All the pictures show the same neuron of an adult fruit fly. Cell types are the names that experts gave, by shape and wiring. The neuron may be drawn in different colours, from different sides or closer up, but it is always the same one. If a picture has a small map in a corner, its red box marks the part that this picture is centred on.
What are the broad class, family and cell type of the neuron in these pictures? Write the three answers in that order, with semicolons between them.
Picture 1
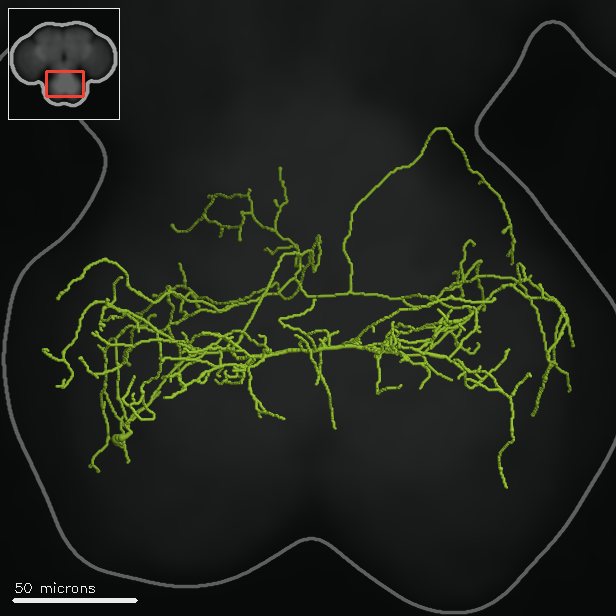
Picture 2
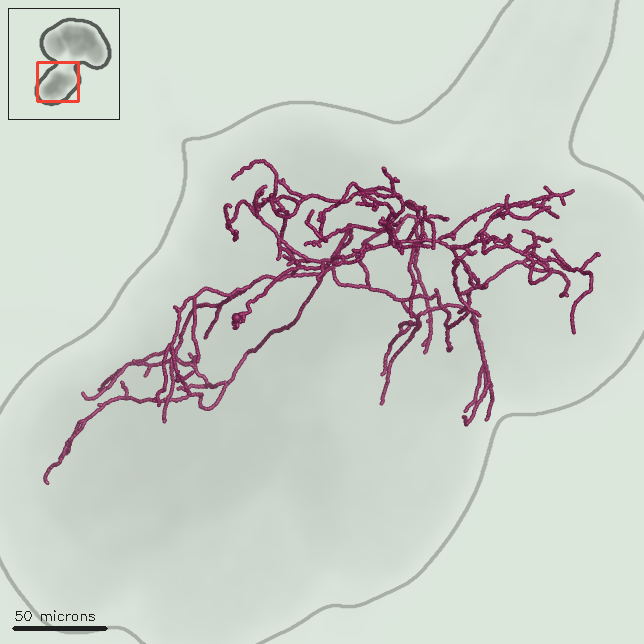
nerve-cord intrinsic neuron; hemilineage 12A; IN12A027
